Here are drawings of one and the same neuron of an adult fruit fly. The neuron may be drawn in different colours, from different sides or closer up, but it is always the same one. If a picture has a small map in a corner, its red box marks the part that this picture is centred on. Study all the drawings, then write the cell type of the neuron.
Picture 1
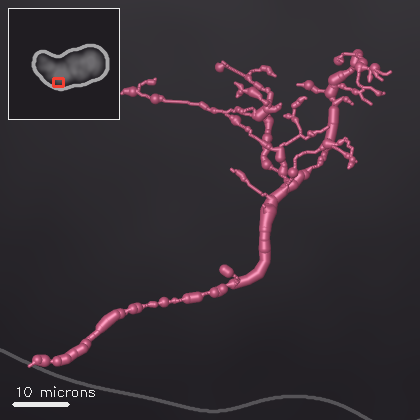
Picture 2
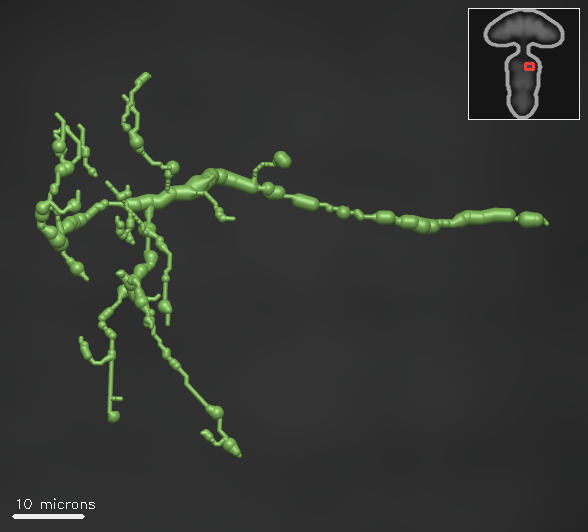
SNta29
